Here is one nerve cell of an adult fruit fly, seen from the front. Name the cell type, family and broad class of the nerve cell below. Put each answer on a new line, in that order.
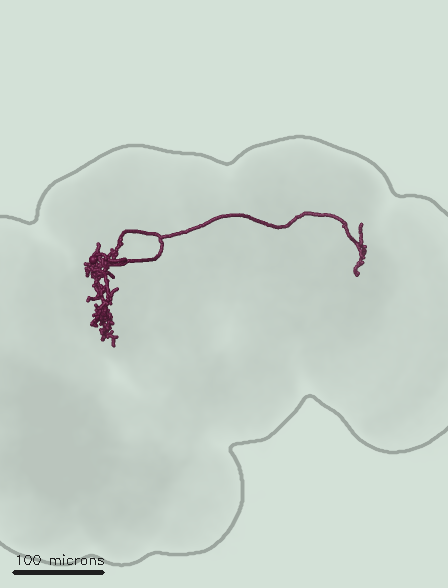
CB1187
hemilineage VLPl&d1_dorsal
central-brain intrinsic neuron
